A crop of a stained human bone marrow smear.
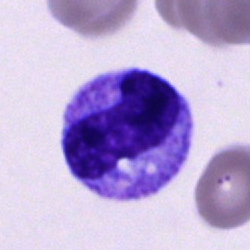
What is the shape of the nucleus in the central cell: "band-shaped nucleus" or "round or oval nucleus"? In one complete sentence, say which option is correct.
It is a curved band, without separate lobes, that the nucleus forms.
